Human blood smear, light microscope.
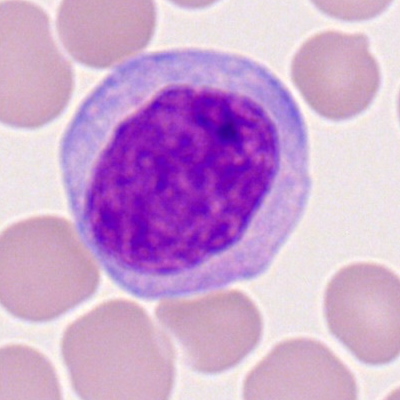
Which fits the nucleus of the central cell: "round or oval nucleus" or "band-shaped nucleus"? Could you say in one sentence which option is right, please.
It is a compact round or oval mass that the nucleus of the cell forms.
